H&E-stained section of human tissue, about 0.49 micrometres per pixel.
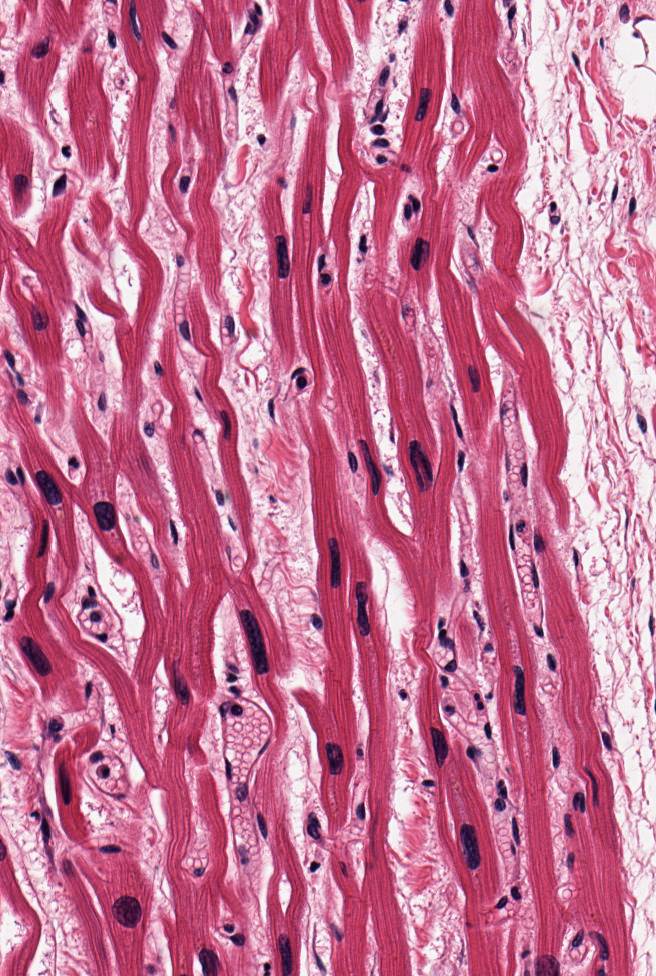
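Atrial appendage of the heart, haematoxylin and eosin stain. Long eosinophilic muscle fibres run roughly top to bottom through most of the field. They are wavy and branched, some joining neighbouring fibres. Elongated dark nuclei sit centrally within the fibres, and fine lines run along the length of the cytoplasm of each fibre.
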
